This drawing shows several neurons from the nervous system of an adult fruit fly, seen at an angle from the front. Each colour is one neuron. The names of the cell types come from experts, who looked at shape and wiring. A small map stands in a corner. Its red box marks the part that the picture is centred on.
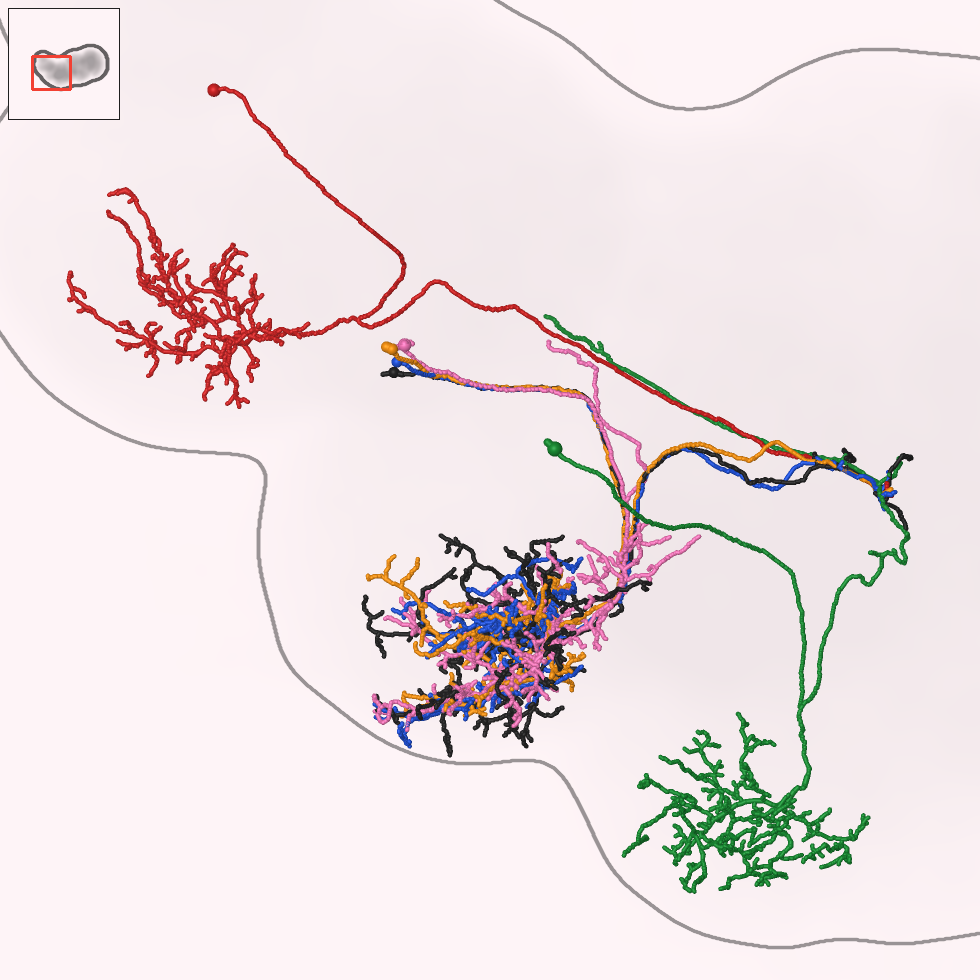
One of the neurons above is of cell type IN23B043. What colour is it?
pink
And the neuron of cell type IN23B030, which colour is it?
green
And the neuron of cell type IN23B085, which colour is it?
red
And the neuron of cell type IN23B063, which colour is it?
black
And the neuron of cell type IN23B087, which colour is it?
orange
